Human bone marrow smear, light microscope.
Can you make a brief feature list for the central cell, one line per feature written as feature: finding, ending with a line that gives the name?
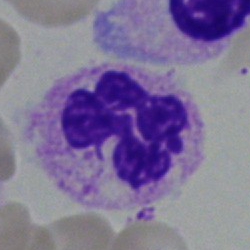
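Nucleus: several lobes, closely packed together
Chromatin: dark purple, coarsely clumped
Cytoplasm: plentiful, pale pinkish-lilac
Granules: fine, pinkish-purple, scattered throughout
Name: segmented neutrophil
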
